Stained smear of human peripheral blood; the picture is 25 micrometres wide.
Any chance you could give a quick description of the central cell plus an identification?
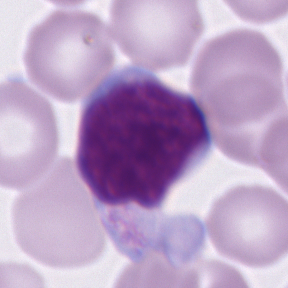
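First, the nucleus: it fills most of the cell and forms a single rounded-angular mass with no lobes, measuring about 12 by 10 micrometres. Next, the cytoplasm: it is pale, and most of it lies below the nucleus. Last, the granules: fine and reddish-purple, they sit in that cytoplasm below the nucleus. The cell is a large granular lymphocyte.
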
